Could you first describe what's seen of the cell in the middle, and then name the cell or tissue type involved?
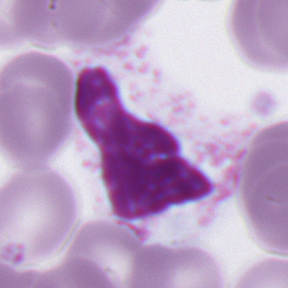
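The cell in the middle lacks a sharp outer border, and its granules fade loosely into the background around it. Its nucleus is irregular, with a narrower upper-left part joined to a broader lower-right part. No nucleolus is visible within that nucleus. Most of the granules sit to the right of the nucleus. The cell is a segmented neutrophil.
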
